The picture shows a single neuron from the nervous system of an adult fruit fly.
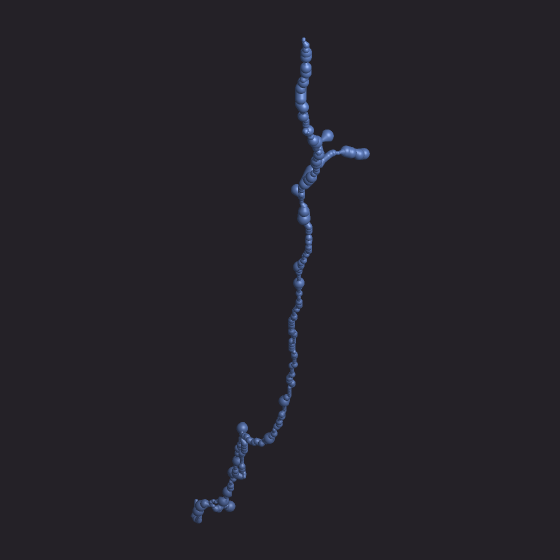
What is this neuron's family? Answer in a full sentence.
The family is class mechanosensory proprioceptive.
